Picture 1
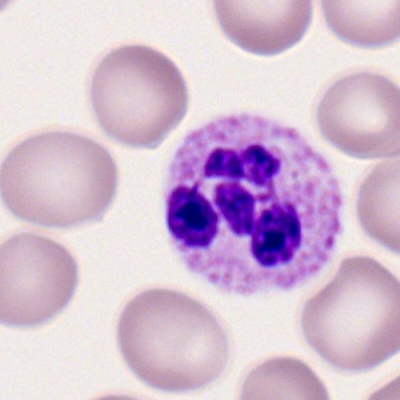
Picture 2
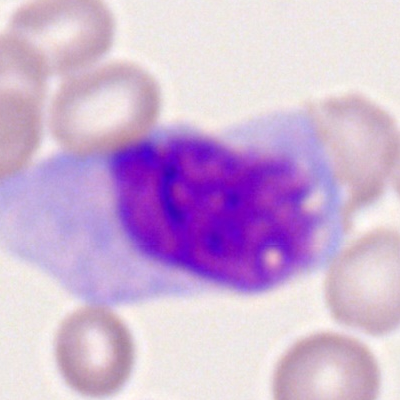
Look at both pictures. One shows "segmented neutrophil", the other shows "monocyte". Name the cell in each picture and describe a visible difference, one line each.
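Picture 1 is a segmented neutrophil. Small pink-purple granules are scattered throughout the cytoplasm.
Picture 2 is a monocyte. No distinct granules can be seen in the cytoplasm.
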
